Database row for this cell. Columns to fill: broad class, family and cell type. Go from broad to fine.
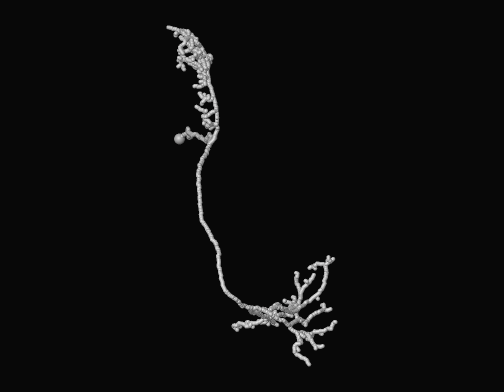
central-brain intrinsic neuron; hemilineage DL1_dorsal; FB1E_b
